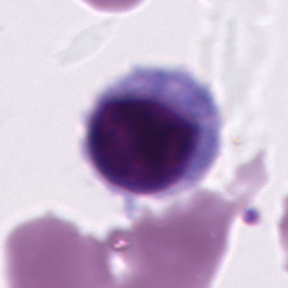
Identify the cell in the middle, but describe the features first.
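In this cell the nucleus lies off-centre, toward the lower left. Its chromatin is dark purple and densely condensed, and no nucleoli can be seen. The cytoplasm shows no distinct granules. The cell is a hairy cell.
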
